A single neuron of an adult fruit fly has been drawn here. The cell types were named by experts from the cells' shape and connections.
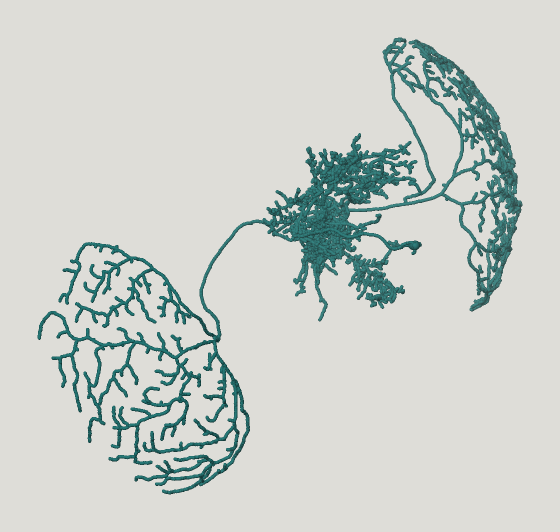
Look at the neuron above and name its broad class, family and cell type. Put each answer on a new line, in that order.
visual centrifugal neuron
MeVCMe
MeVCMe1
